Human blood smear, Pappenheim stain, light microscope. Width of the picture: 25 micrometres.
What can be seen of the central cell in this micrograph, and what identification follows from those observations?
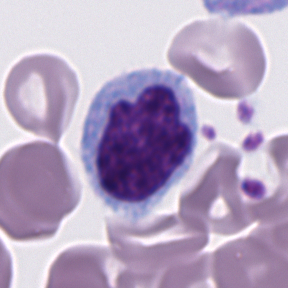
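Central cell: nucleus irregular in outline, notched along its upper edge. Nucleus occupies most of the cell, leaving a fairly narrow rim of cytoplasm. Chromatin dark purple, coarsely clumped. Cytoplasm pale blue. Name: monocyte.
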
